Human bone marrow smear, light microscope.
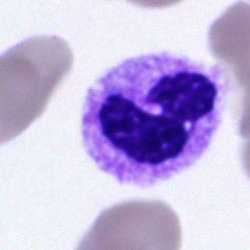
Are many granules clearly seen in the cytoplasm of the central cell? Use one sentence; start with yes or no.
Yes, the cytoplasm of the cell is rich in visible granules.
